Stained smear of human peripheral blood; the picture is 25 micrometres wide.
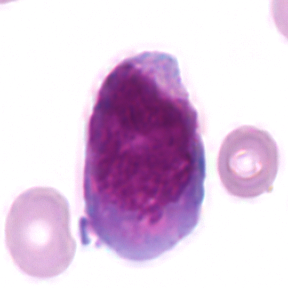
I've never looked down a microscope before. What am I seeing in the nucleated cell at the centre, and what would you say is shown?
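It's an elongated oval, long axis running vertically, roughly 18 by 11 micrometres. The nucleus takes up most of it, and the cytoplasm is widest at the lower end, with no vacuoles in it. That's an atypical promyelocyte.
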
